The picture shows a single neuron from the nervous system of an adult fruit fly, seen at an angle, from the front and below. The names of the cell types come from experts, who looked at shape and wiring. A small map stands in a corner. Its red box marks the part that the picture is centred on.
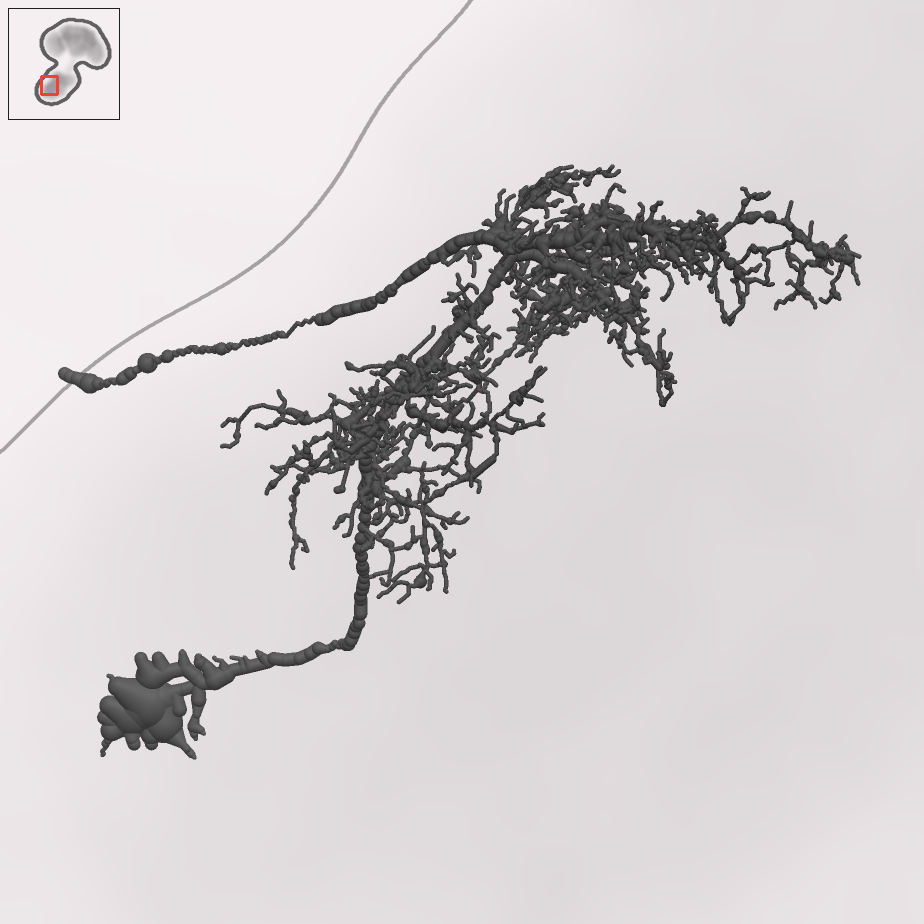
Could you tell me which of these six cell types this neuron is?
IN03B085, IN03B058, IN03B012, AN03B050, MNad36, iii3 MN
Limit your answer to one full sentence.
As a matter of cell type, the neuron is MNad36.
